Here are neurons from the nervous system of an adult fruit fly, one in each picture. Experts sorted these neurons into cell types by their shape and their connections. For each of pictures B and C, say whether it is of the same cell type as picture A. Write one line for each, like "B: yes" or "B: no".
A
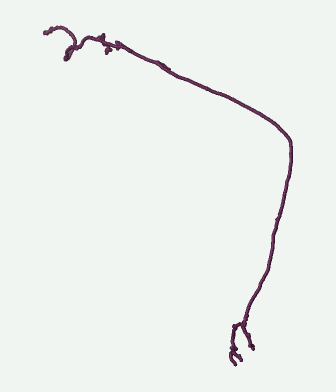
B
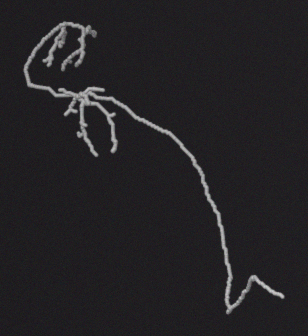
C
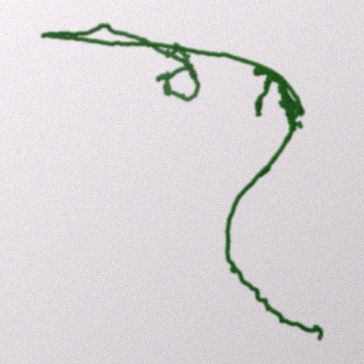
B: no
C: yes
